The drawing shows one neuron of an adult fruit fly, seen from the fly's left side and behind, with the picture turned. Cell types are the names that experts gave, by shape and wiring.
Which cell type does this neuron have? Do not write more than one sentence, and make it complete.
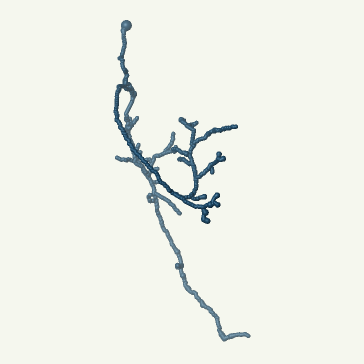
This neuron carries the cell type designation IN09A096.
